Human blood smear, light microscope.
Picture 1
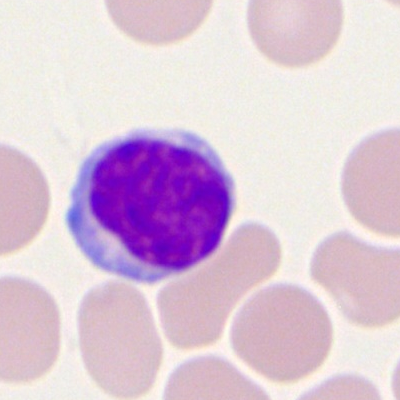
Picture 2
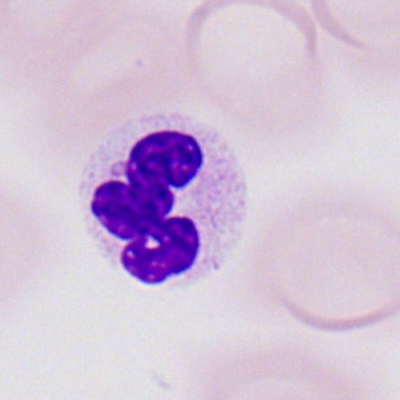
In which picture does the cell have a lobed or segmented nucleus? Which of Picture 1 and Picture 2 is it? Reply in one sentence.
It is the cell in picture 2 whose nucleus is split into lobes.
